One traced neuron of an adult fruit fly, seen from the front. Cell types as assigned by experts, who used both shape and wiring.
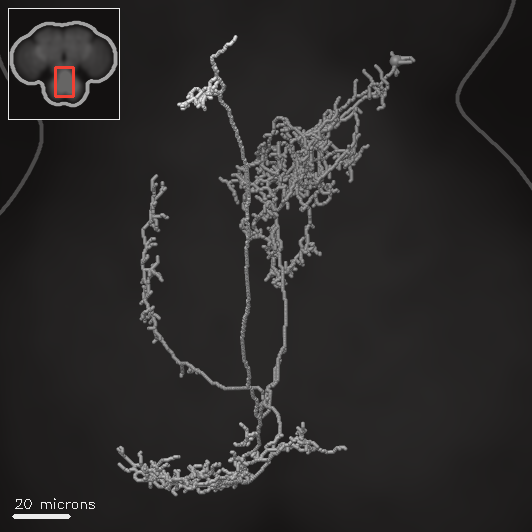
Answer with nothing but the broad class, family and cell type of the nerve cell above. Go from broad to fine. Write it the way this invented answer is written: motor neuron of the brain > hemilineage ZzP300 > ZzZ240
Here: ascending neuron > hemilineage 05B > AN05B053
